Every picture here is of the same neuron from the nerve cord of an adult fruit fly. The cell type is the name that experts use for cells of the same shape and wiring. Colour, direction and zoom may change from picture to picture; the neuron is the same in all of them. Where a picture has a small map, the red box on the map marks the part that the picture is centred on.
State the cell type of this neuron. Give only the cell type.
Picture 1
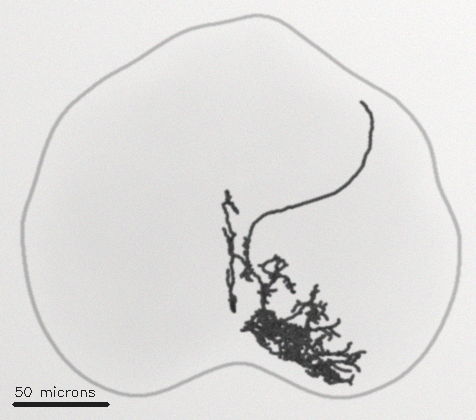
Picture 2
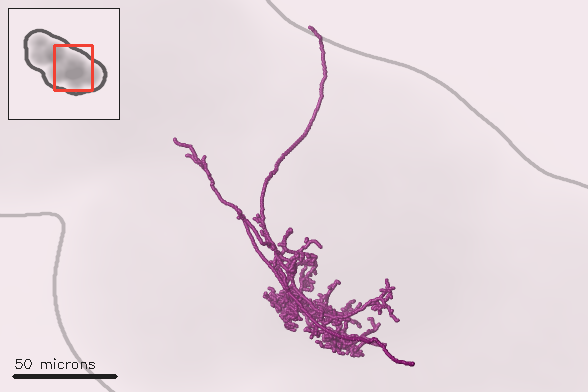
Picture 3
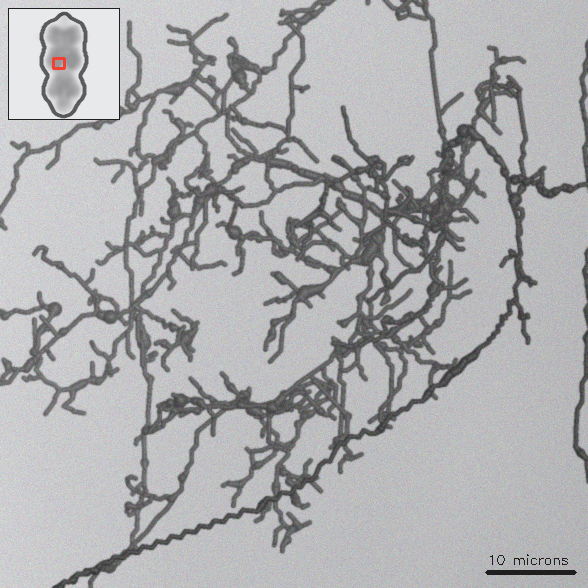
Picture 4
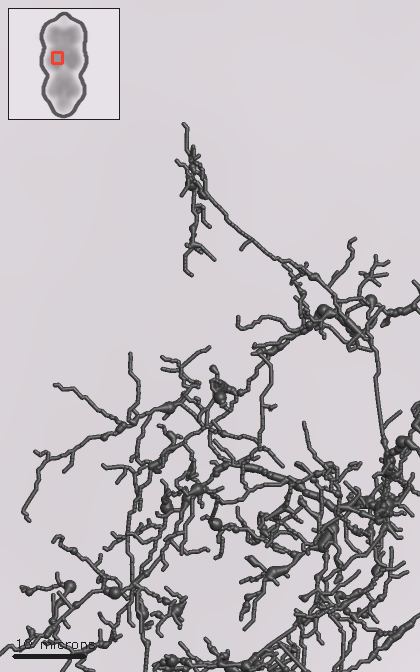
IN23B080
